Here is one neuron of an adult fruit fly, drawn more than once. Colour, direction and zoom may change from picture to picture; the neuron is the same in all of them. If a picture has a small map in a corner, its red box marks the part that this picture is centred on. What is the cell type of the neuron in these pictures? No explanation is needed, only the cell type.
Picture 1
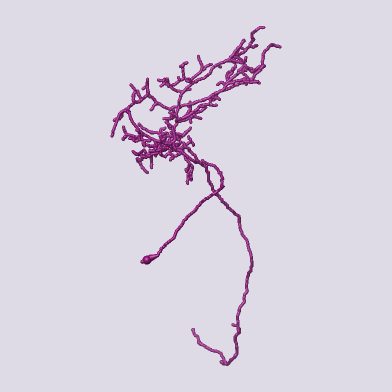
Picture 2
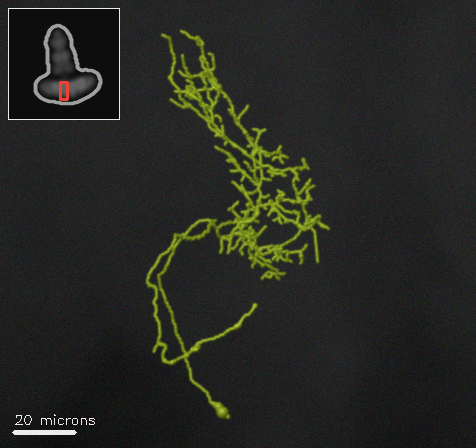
CRE018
